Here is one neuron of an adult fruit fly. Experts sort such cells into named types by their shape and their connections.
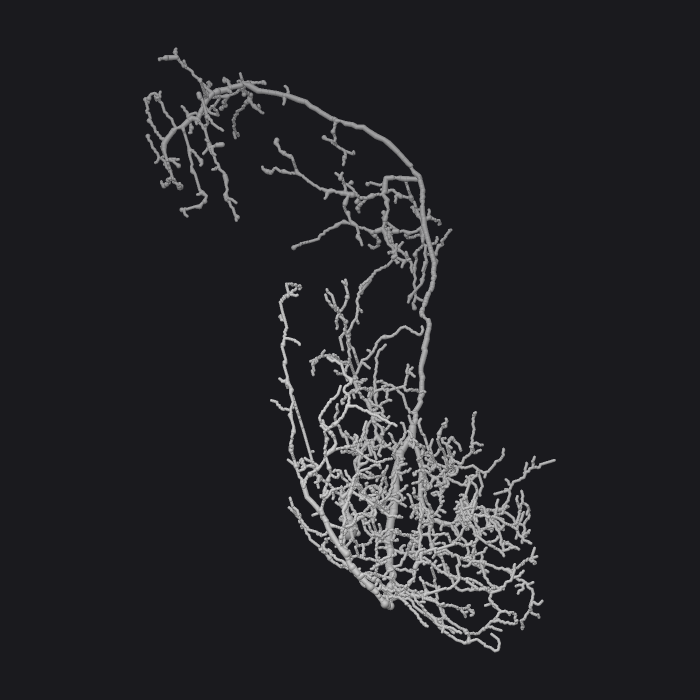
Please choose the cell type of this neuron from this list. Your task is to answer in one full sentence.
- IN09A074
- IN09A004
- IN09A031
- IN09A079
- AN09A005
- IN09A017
This neuron is classified under the cell type IN09A004.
